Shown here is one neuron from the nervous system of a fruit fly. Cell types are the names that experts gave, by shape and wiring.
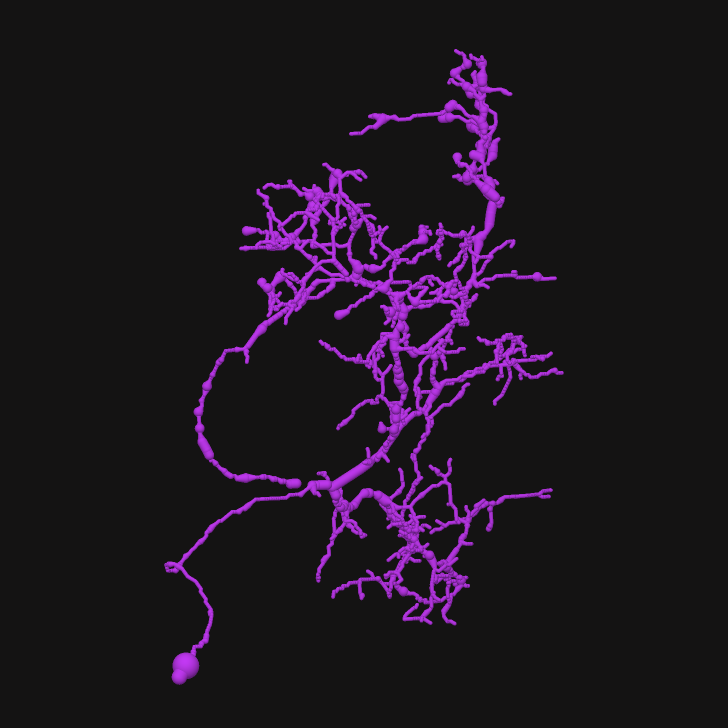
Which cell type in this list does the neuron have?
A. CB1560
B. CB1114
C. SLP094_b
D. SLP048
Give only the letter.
D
